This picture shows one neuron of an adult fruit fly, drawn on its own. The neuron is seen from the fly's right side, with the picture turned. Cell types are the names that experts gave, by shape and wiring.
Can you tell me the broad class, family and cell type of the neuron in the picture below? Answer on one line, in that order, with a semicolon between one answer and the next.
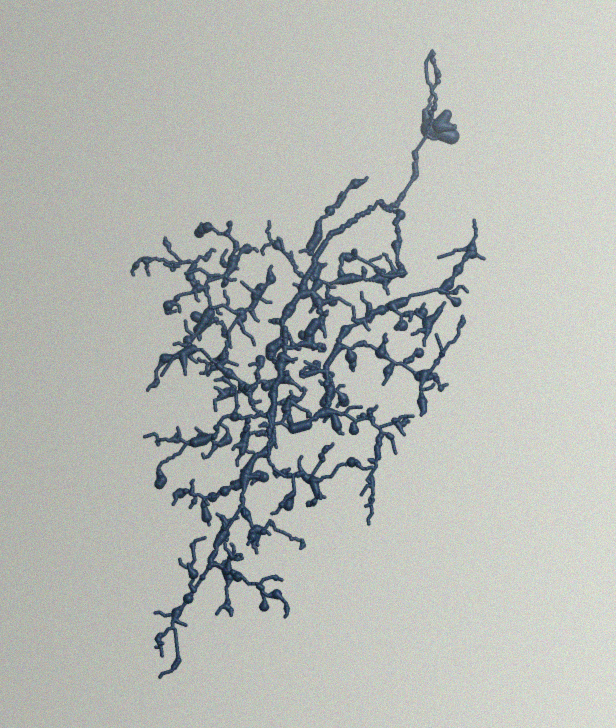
optic-lobe intrinsic neuron; Pm; Pm9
